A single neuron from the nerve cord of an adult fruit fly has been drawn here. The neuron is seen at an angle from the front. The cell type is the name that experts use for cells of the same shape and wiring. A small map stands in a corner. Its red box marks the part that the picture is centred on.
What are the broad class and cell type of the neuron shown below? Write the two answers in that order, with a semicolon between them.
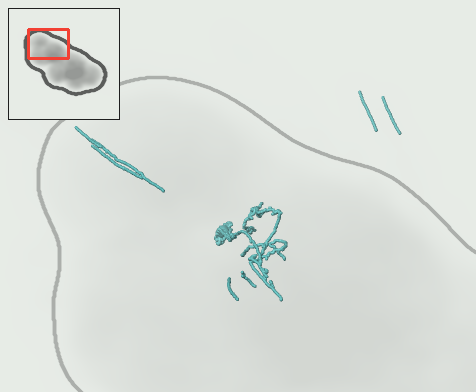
ascending efferent neuron; EAXXX079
